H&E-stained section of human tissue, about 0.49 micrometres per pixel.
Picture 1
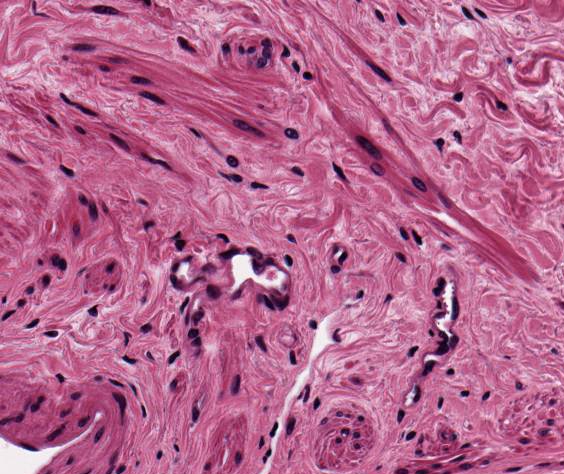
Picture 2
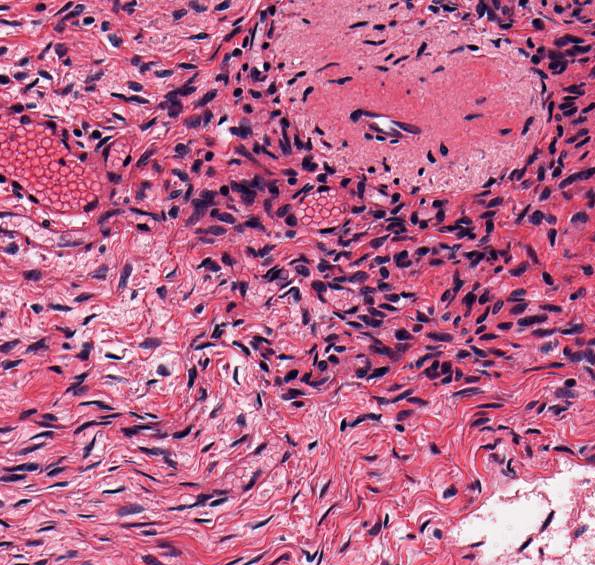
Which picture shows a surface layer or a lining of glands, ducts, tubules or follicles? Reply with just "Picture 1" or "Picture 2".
Picture 1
